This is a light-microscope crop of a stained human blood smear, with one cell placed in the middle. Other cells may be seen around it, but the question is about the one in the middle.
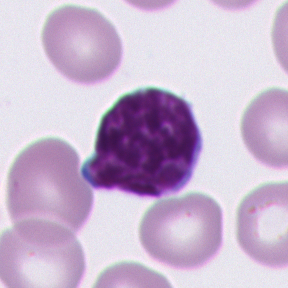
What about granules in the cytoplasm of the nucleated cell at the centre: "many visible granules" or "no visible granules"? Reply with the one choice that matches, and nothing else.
No visible granules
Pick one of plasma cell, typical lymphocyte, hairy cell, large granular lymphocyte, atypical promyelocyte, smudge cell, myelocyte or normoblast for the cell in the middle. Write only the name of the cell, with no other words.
typical lymphocyte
